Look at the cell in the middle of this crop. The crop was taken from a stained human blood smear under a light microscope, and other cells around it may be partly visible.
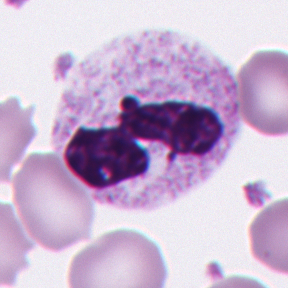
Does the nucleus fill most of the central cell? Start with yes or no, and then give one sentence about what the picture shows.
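No. The cytoplasm is abundant and pale pink-lilac.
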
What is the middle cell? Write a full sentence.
In the center of this field lies a neutrophil.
